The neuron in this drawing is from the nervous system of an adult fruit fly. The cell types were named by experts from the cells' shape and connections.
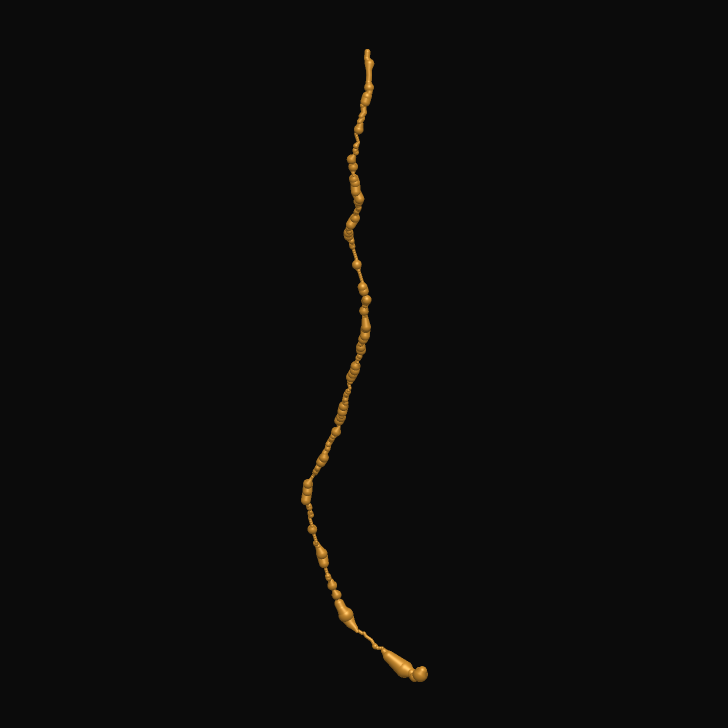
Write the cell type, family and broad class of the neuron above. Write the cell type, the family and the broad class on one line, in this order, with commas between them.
R8d, class visual, photoreceptor or other optic-lobe sensory neuron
